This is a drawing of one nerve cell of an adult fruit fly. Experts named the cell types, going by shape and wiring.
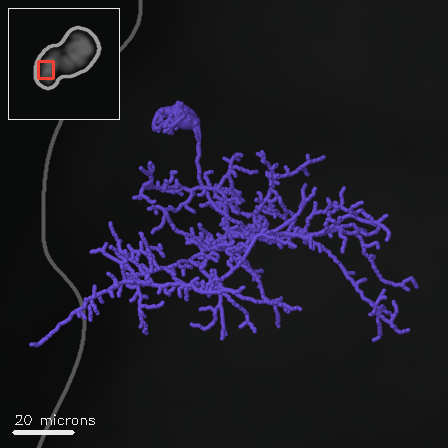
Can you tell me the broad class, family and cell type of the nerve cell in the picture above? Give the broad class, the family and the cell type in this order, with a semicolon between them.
motor neuron of the nerve cord; hemilineage 15B; Ti flexor MN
